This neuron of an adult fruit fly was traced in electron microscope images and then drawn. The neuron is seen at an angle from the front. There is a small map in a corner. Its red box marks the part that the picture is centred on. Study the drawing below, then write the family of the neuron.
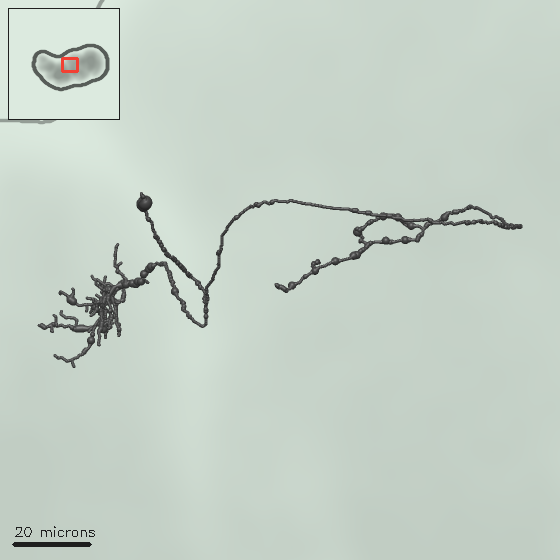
hemilineage VPNd3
